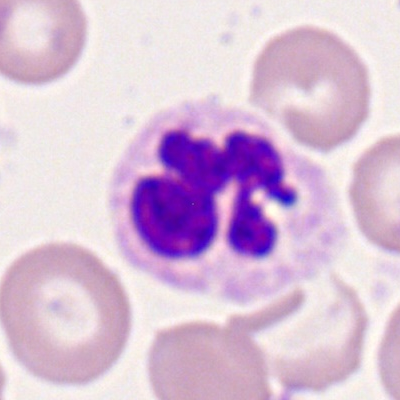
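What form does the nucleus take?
It is divided into several separate lobes, and its chromatin is dark purple and densely clumped.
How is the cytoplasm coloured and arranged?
It is pale pink-lilac and surrounds the nucleus on all sides.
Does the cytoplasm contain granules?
Yes: fine, faint lilac granules.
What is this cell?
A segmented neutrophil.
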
